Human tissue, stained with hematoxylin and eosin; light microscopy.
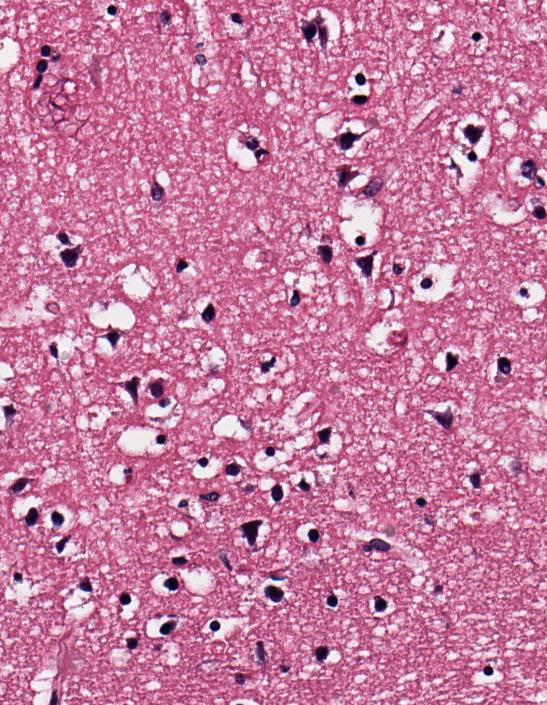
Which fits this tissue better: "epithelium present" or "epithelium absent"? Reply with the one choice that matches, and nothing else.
Epithelium absent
